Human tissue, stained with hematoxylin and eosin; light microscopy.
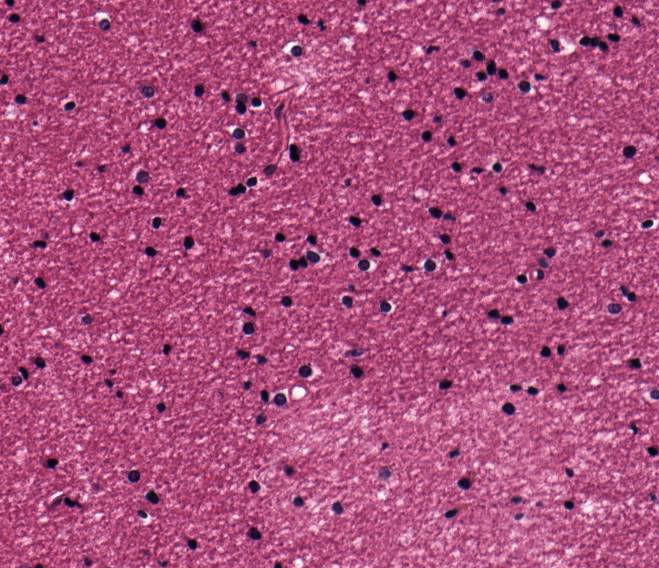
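Cerebral cortex: small dark nuclei scattered fairly evenly across the field, forming no glands, layers or sheets. Most are round and deeply dark-staining with little visible cytoplasm, and many have a thin clear halo. A thin-walled capillary with an elongated nucleus runs obliquely at upper left-centre.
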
